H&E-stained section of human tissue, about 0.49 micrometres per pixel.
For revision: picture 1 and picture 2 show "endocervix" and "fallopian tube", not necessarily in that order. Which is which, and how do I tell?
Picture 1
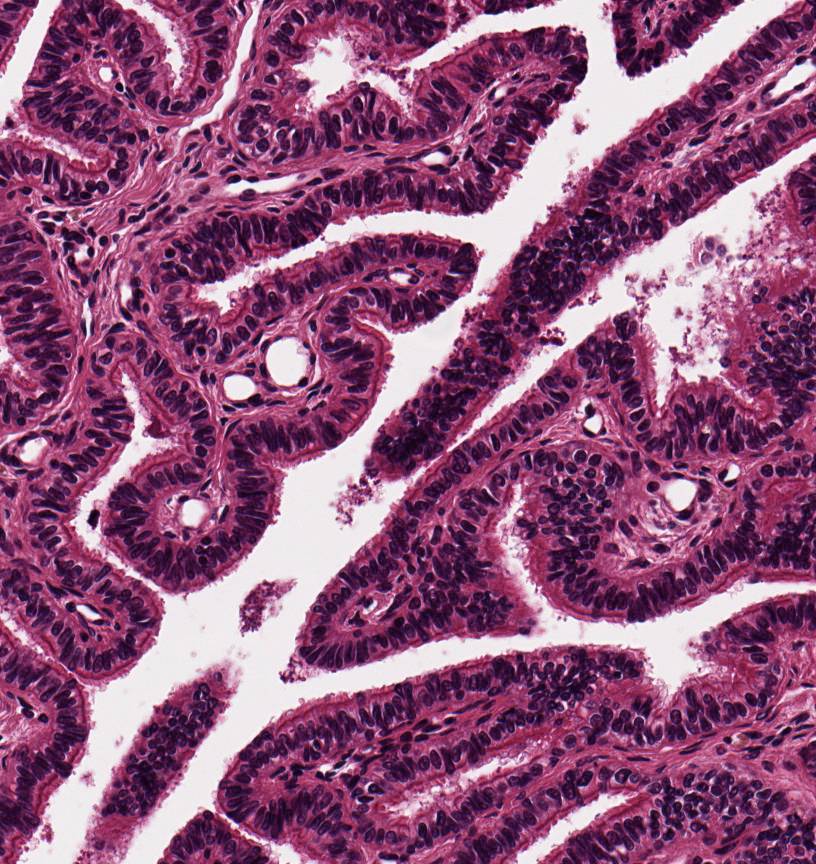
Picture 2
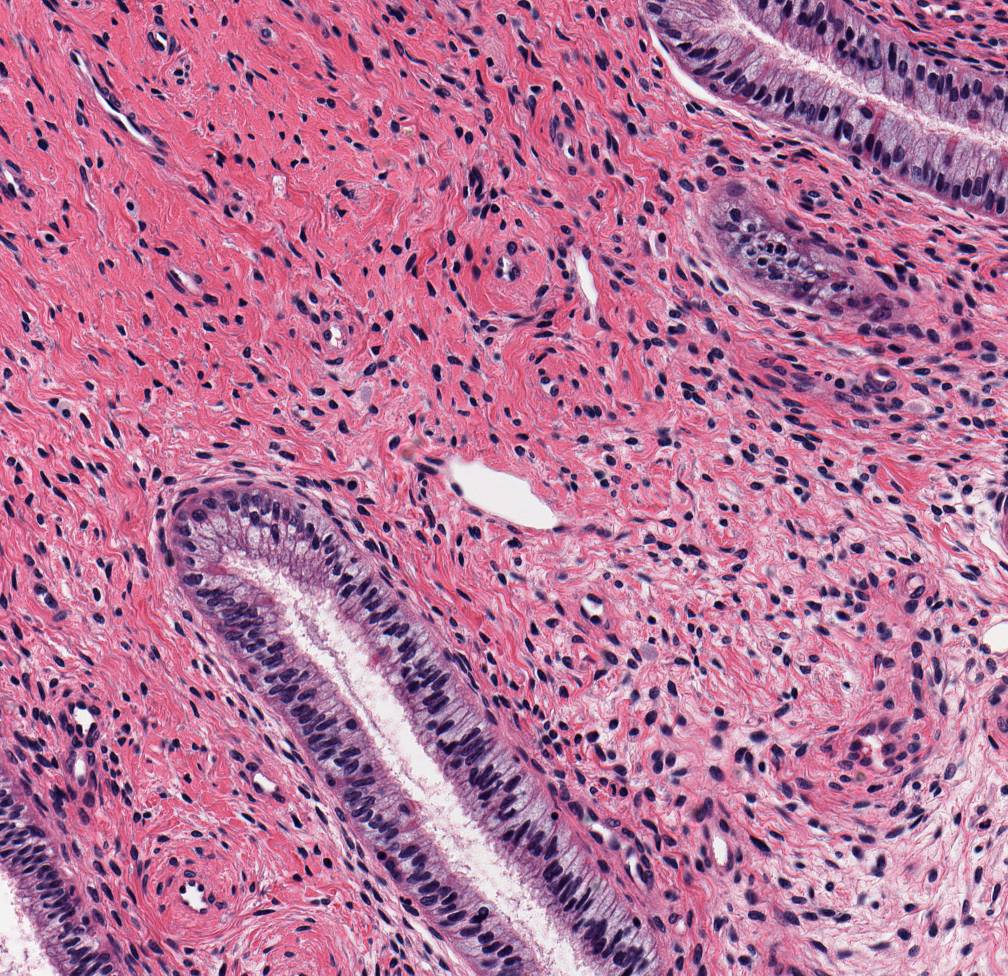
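Fallopian tube is shown in picture 1; endocervix in picture 2. The fallopian tube is filled by branching fronds separated by clear white spaces, each covered by tall columnar epithelium whose elongated dark nuclei are crowded and stacked at several levels.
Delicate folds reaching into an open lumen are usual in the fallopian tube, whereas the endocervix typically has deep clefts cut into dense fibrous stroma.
In the endocervix, two elongated glandular profiles run diagonally through a spindle-cell stroma, the lower left one with a narrow, slit-like lumen. Its crowded nuclei lie basally, and the luminal cytoplasm is pale.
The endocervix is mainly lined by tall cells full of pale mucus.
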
